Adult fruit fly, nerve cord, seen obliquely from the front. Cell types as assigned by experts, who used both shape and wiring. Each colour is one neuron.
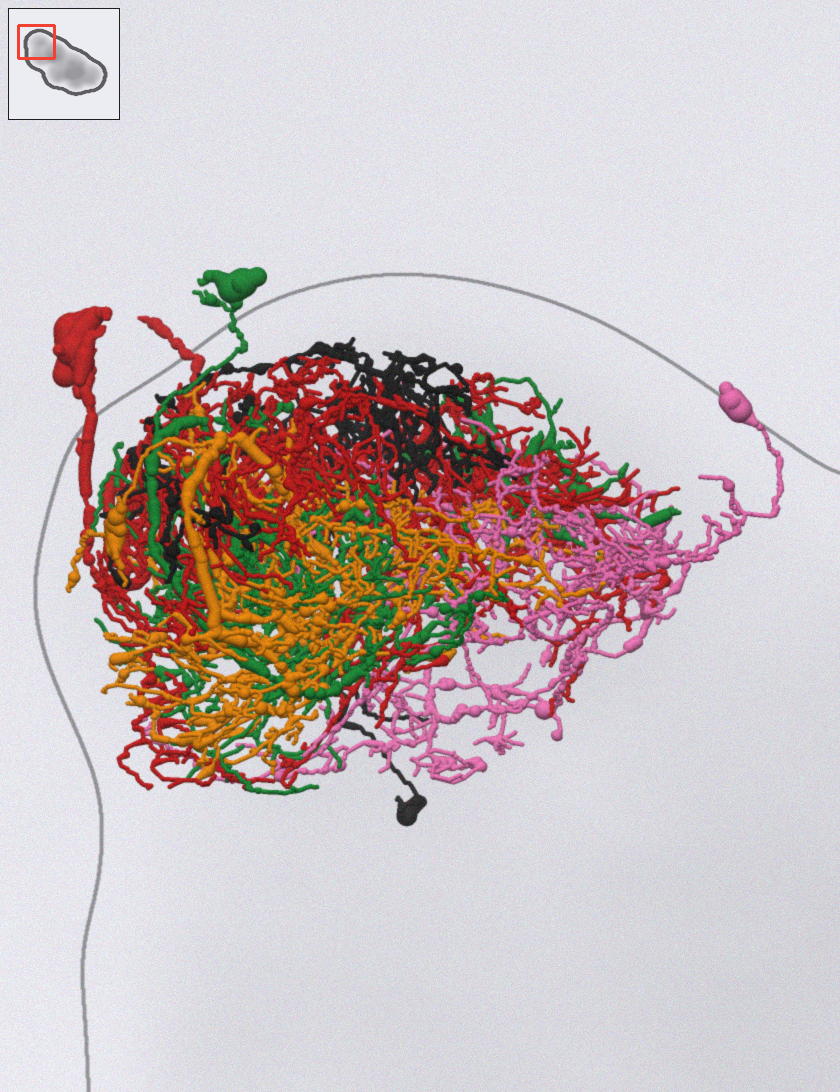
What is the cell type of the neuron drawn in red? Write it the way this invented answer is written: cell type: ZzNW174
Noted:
cell type: MNad61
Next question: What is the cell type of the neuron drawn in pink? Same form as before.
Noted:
cell type: INXXX372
